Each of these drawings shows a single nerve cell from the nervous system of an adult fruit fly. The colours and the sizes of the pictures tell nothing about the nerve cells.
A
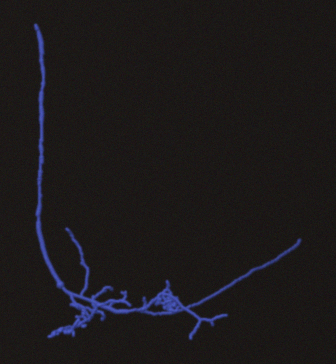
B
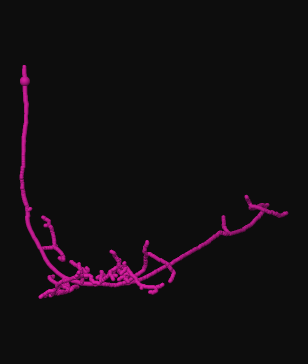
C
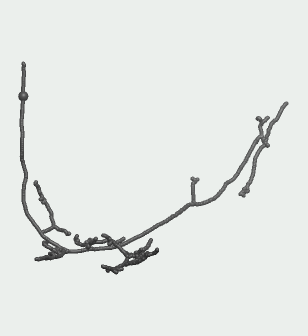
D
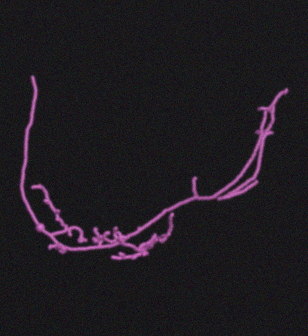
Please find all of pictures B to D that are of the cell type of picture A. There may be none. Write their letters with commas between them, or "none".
B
